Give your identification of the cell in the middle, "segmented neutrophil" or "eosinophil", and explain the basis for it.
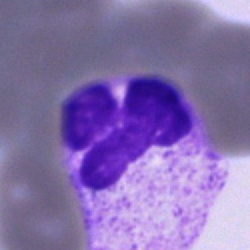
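It's a segmented neutrophil. The nucleus has three lobes.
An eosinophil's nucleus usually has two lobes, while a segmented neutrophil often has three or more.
Its granules are many, small and purple, not large and bright orange-red.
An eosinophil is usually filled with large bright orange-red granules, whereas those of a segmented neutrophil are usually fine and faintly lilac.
Beyond that, the chromatin is dark purple and dense, and the pale lilac cytoplasm lies mostly below the nucleus.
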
